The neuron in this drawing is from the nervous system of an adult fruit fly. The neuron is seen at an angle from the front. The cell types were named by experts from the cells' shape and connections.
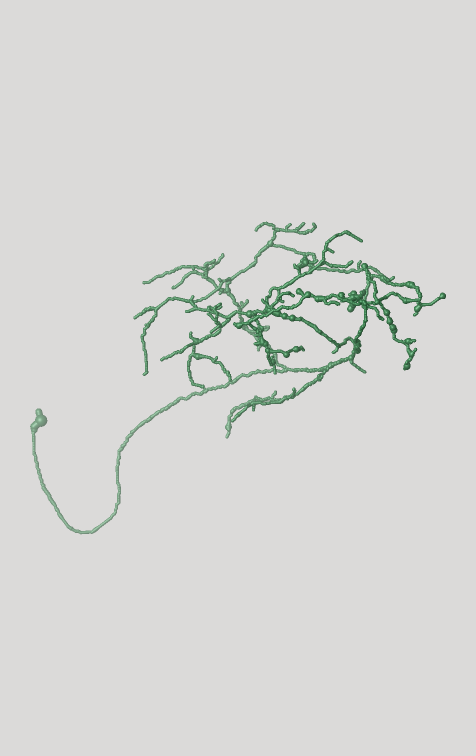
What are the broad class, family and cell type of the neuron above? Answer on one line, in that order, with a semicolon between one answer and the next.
central-brain intrinsic neuron; hemilineage SIPa1_ventral; SLP101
